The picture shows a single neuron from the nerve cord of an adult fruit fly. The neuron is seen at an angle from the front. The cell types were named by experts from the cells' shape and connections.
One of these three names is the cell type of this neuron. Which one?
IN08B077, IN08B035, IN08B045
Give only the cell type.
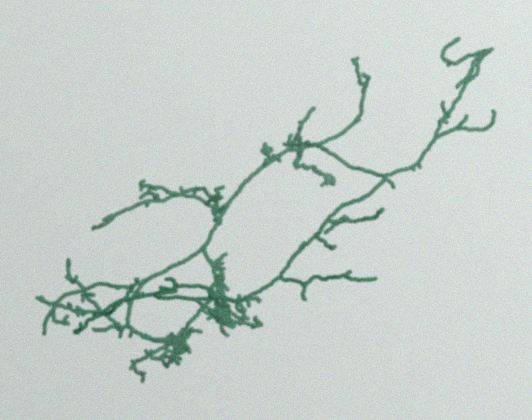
IN08B045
